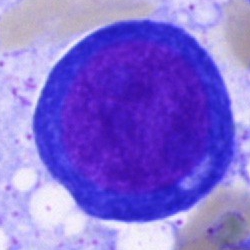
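Proerythroblast, the cell in the middle of this stained bone marrow smear. Its outline is round and smooth. The nucleus is roughly central, with cytoplasm surrounding it on all sides. Chromatin: fine, evenly spread, free of coarse clumps. Granules: none seen in the cytoplasm.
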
